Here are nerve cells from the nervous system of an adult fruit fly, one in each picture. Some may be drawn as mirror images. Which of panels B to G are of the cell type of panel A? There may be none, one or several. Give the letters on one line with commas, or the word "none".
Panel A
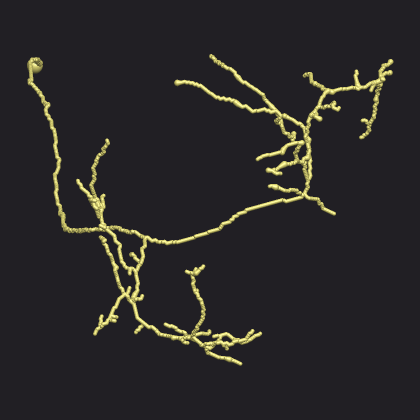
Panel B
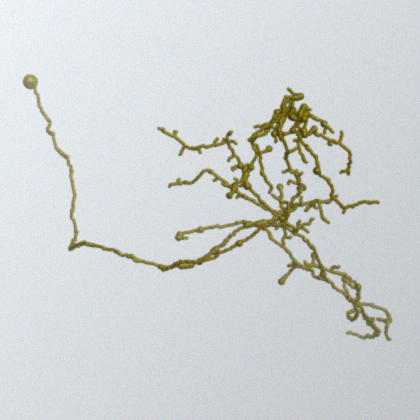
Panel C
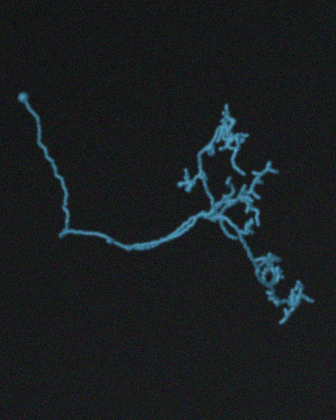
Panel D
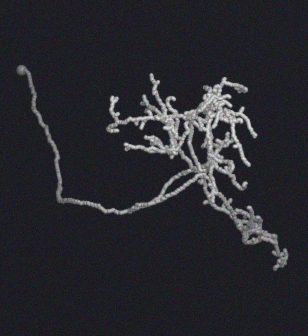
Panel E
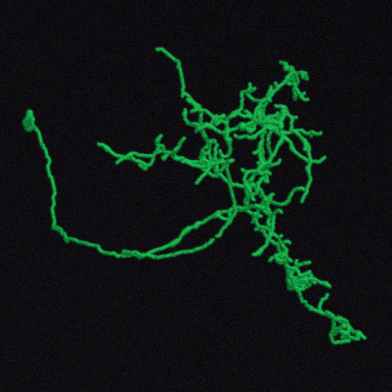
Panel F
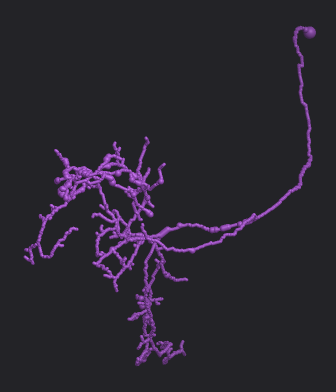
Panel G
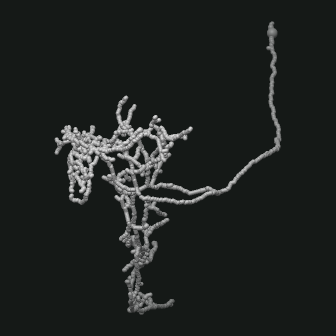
none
